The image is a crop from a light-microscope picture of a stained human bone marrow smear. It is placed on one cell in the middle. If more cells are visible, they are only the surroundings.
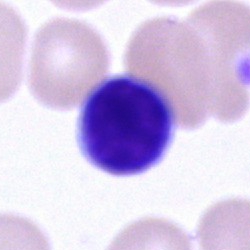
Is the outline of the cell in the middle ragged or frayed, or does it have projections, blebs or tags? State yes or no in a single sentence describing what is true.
No, the outline of the cell is not ragged or frayed; it is smooth.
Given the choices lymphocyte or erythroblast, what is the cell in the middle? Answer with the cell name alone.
lymphocyte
